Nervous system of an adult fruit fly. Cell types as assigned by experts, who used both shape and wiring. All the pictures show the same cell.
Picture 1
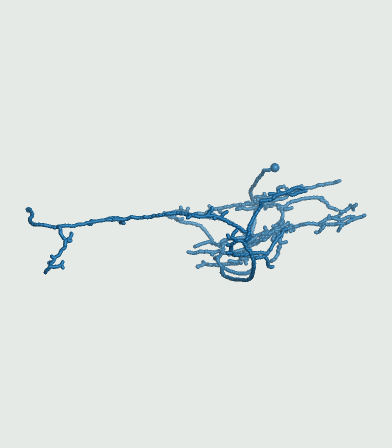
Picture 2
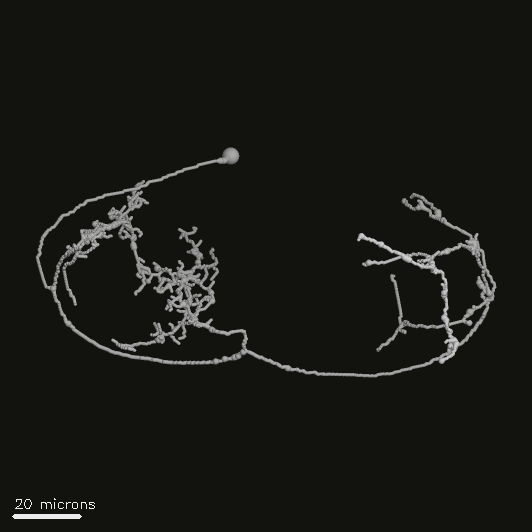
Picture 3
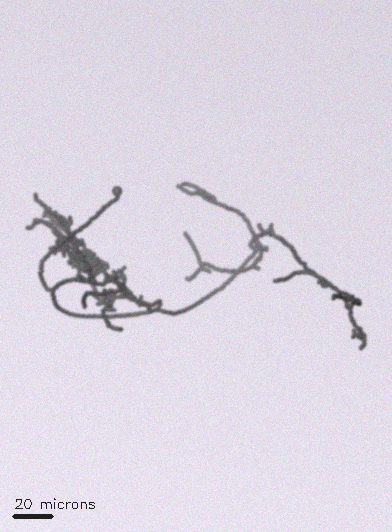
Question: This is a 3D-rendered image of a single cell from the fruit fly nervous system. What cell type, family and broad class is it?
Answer: IN19B087; hemilineage 19B; nerve-cord intrinsic neuron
